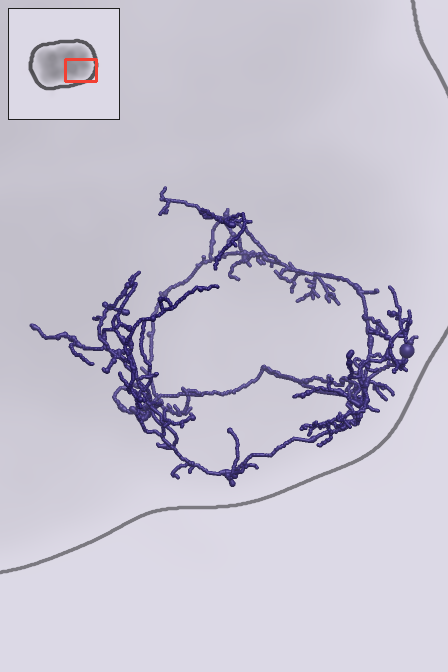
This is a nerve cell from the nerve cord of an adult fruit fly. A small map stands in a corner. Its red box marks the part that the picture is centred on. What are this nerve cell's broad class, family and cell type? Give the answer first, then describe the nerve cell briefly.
Its broad class is nerve-cord intrinsic neuron. Its family is hemilineage 16B. The cell type is IN16B054. The picture shows dozens of branch ends. As drawn here it is wider than it is tall.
